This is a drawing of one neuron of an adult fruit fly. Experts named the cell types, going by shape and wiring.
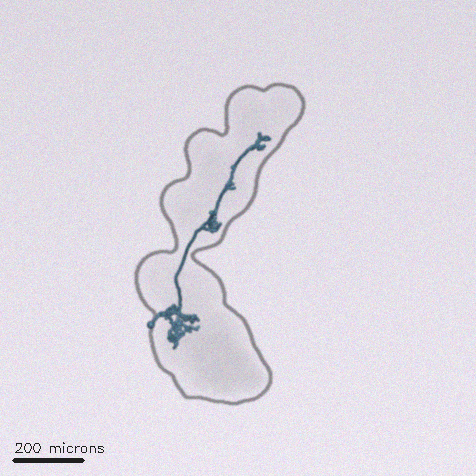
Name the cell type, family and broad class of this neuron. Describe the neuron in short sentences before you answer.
From top to bottom in the picture it spans about 650 microns. In this view it is taller than it is wide. It is of cell type DNg107. The family is DNg. Its broad class is descending neuron.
